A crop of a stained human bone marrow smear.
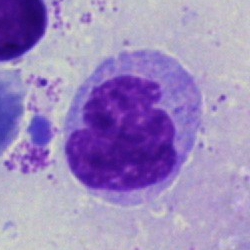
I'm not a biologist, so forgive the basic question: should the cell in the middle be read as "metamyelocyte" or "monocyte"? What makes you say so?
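I'd call it a monocyte. Its cytoplasm is pale grey-blue, a rim widest on the upper right.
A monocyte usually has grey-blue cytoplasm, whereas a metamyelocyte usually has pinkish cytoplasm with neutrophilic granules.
That colour is what decides it for monocyte over metamyelocyte. Otherwise I see a folded, lobed nucleus with patchy deep purple chromatin, filling most of the cell toward the lower left.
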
